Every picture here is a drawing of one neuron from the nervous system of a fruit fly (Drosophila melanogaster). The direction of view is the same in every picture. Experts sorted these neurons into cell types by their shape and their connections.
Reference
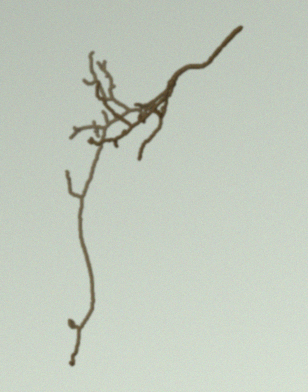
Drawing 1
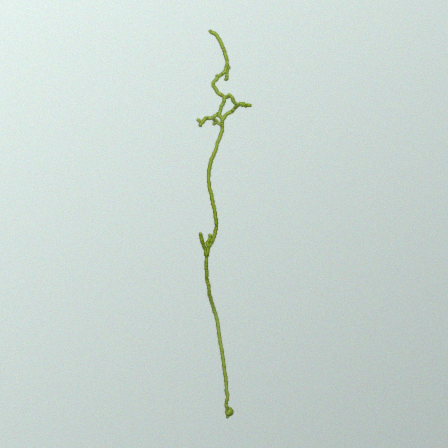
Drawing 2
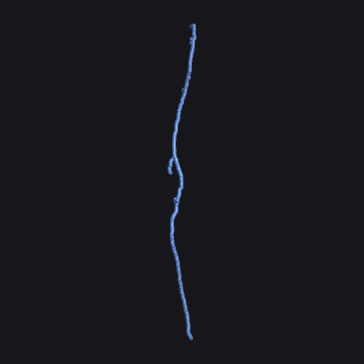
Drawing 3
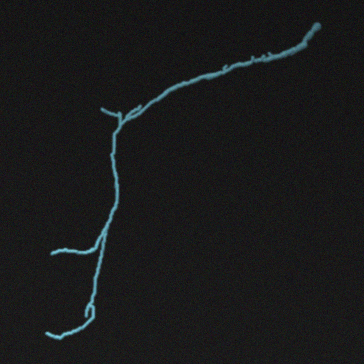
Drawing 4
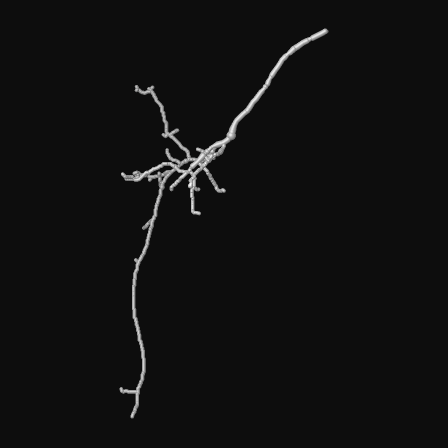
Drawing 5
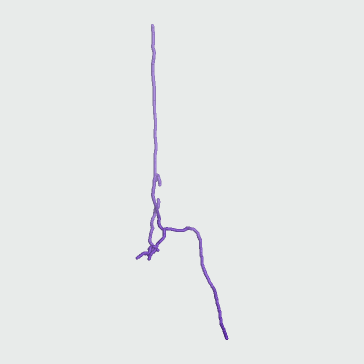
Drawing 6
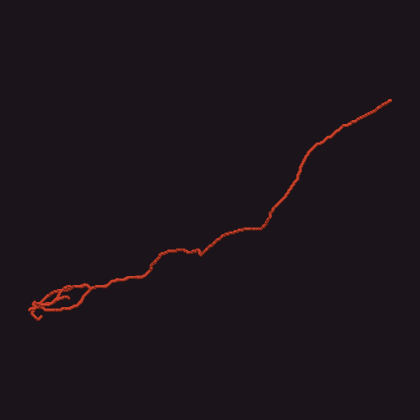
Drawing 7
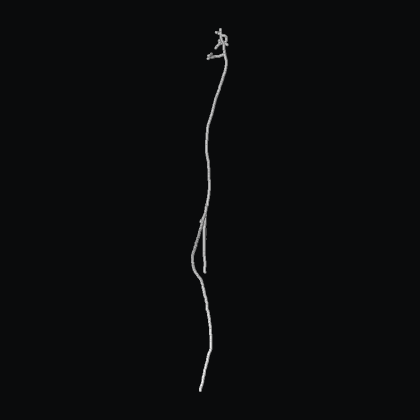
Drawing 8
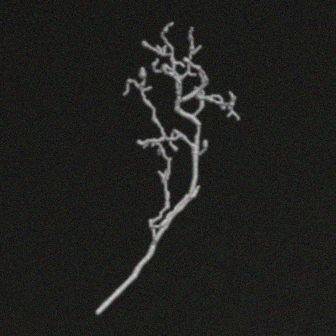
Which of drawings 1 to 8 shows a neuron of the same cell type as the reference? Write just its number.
4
